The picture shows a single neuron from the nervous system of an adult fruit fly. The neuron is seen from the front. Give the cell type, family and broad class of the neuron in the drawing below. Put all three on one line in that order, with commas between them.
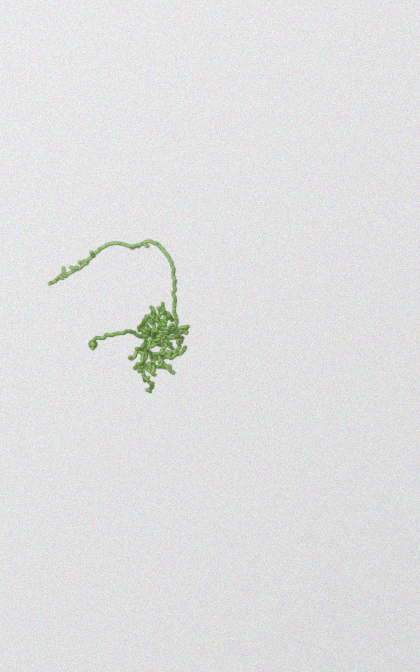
M_lPNm11D, hemilineage ALl1_ventral, central-brain intrinsic neuron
